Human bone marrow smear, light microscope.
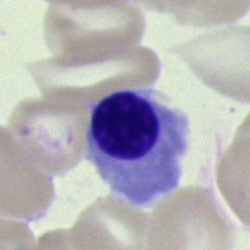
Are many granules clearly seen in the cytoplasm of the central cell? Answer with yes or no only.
No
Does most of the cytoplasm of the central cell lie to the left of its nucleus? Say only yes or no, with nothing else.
No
